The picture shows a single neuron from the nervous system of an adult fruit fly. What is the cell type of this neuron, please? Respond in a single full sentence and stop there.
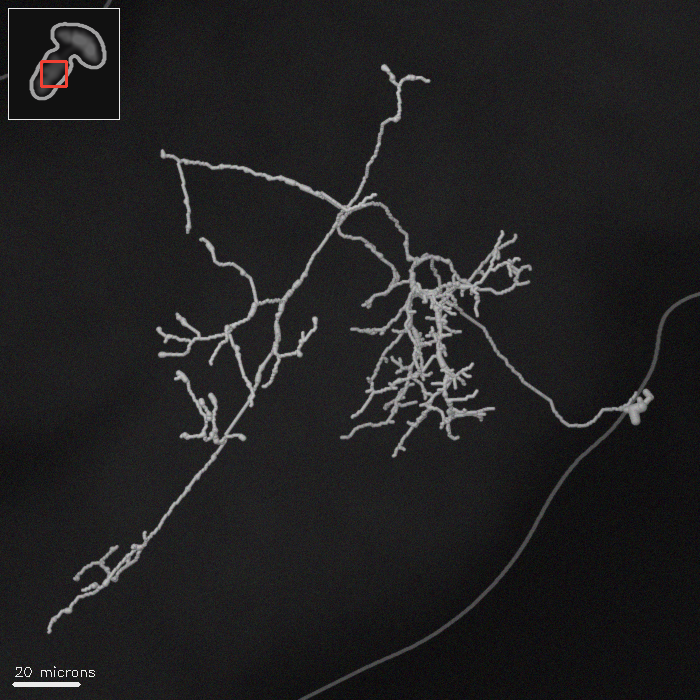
As for cell type, this neuron is IN18B039.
